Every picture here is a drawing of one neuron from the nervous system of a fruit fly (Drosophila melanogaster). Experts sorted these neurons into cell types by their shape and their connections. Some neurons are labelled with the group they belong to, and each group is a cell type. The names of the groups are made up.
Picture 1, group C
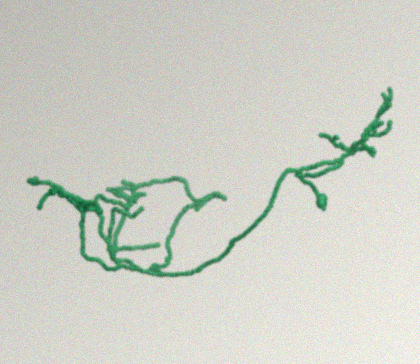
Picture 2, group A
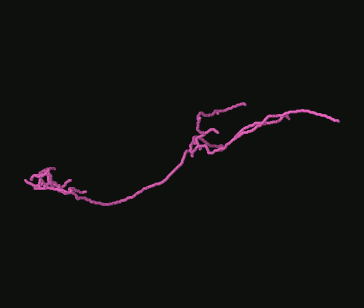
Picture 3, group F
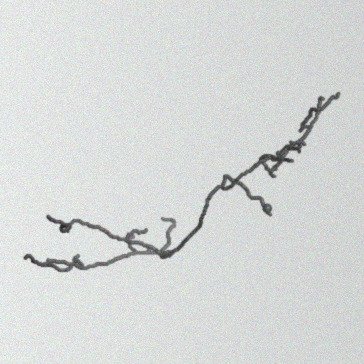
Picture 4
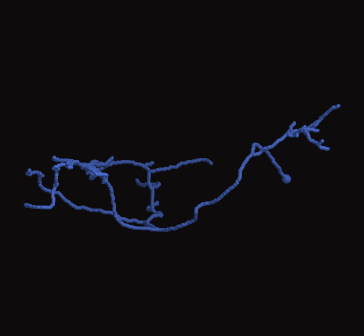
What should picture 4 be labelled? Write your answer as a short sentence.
It belongs to group C.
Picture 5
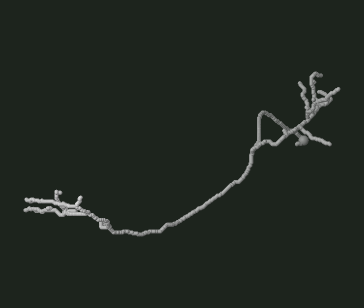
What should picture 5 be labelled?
It belongs to group A.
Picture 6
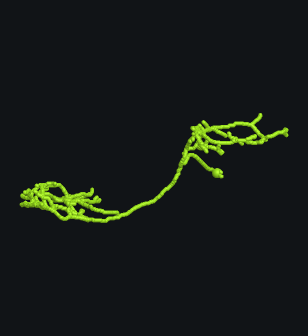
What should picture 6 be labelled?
It belongs to group A.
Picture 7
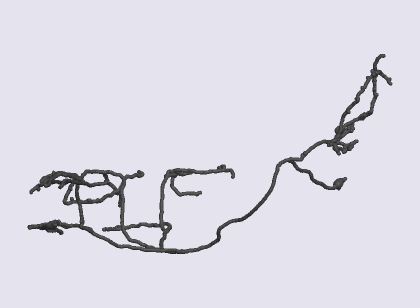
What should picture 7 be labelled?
It belongs to group C.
